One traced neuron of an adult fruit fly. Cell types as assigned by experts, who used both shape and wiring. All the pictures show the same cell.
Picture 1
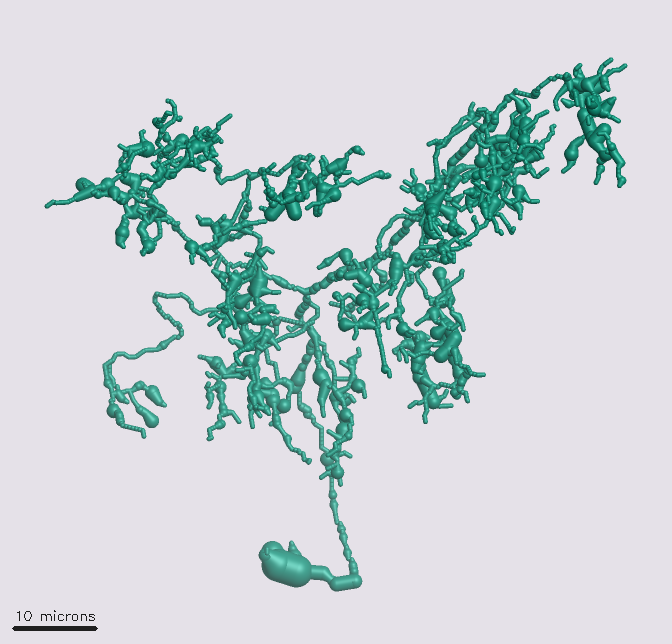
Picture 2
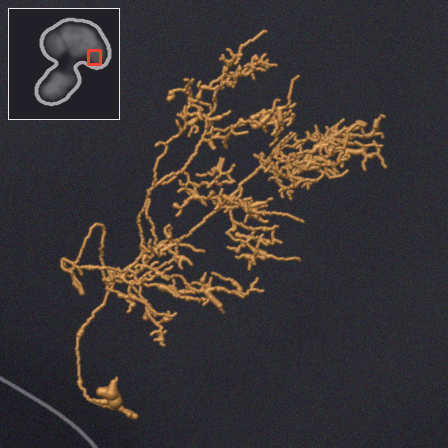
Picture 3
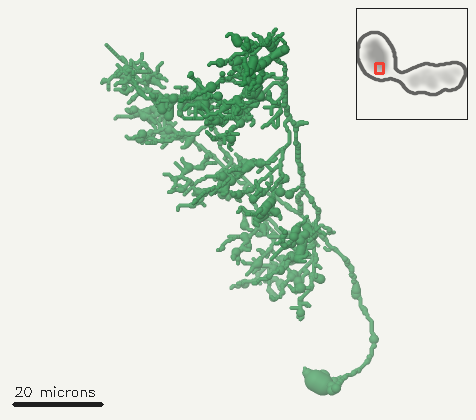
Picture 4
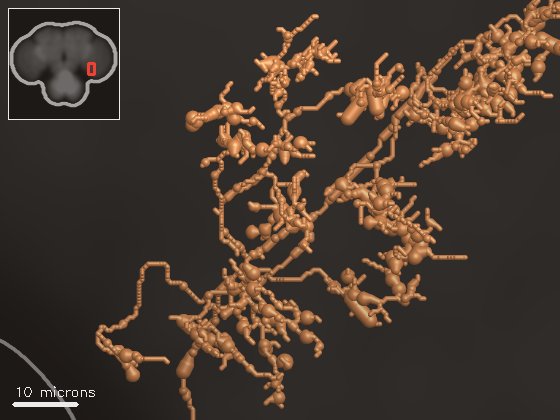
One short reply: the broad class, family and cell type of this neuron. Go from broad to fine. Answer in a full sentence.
An optic-lobe intrinsic neuron of the Pm family, type Pm3.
